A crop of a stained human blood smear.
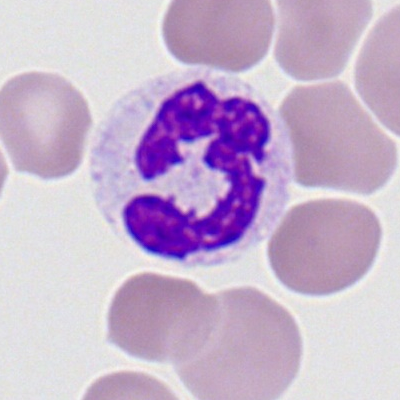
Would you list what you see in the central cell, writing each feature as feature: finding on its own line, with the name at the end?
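Nucleus: thick curved band wrapping a central patch of cytoplasm, open toward the left
Chromatin: dark purple, coarsely clumped
Cytoplasm: plentiful, pale pinkish-lilac
Granules: fine, faint lilac, within the cytoplasm
Name: segmented neutrophil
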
